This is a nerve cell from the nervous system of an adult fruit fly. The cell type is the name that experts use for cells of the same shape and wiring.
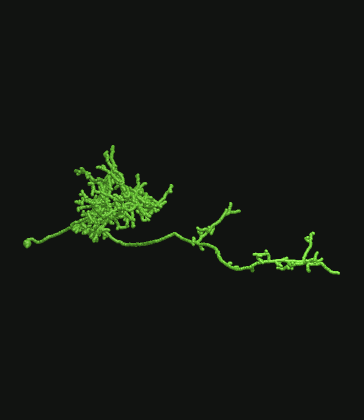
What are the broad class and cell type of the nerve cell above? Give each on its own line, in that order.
nerve-cord intrinsic neuron
INXXX153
